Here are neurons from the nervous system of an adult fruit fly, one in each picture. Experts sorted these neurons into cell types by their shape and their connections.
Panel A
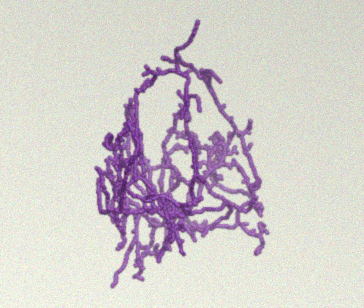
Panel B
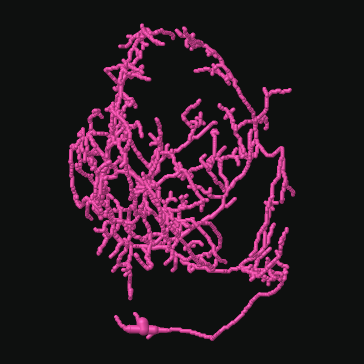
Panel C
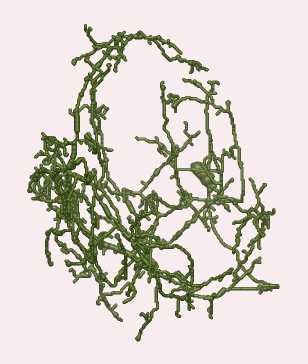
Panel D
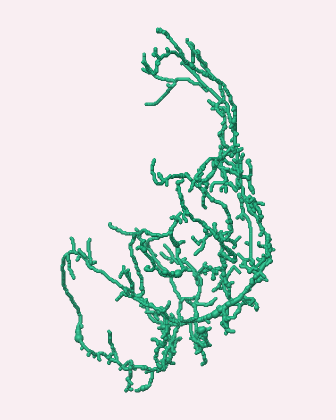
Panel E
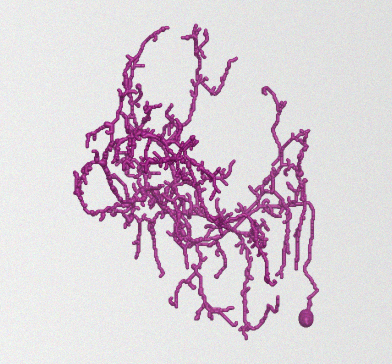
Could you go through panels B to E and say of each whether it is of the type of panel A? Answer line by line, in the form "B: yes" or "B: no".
B: yes
C: yes
D: no
E: no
